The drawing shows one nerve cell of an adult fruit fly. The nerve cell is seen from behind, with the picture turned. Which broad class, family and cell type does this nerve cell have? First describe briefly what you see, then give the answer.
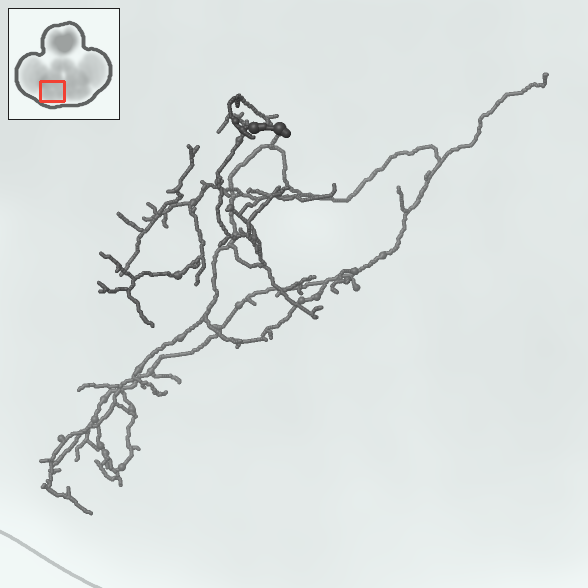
Its cell body lies at the top of the picture. Dozens of branch ends can be seen. Its broad class is central-brain intrinsic neuron. The family is hemilineage DL1_ventral. It is of cell type CL272_b3.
